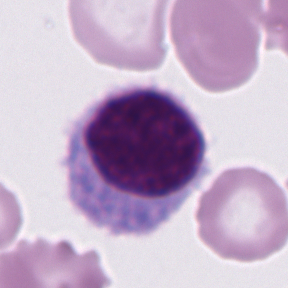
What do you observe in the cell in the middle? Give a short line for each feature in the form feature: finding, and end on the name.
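Edge: look closely, slightly ragged with tiny fine projections
Cytoplasm: a pale blue crescent, widest on the lower left side
Nucleoli: none can be seen in the nucleus
Vacuoles: none seen in the cytoplasm either
Cell: a hairy cell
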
